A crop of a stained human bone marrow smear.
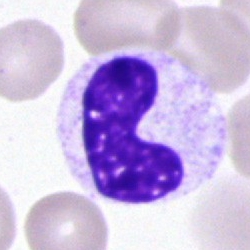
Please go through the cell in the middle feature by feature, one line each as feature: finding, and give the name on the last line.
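Outline: round and smooth.
Nucleus: kidney-shaped, deep notch on the right.
Lobes: none, just a single unsegmented mass.
Cytoplasm: plenty of it, pale lilac.
Name: band neutrophil.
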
